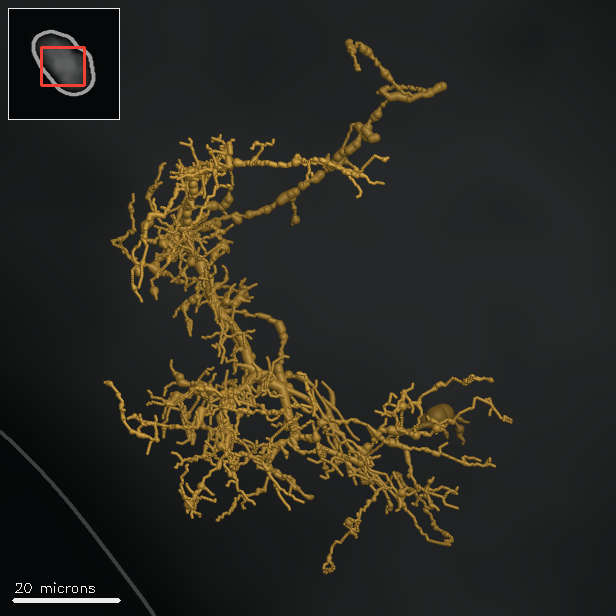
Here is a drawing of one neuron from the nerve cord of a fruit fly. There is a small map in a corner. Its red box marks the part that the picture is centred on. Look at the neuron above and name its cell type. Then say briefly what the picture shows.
Its cell type is IN03A037. Its broad class is nerve-cord intrinsic neuron. By the scale bar it is about 100 microns tall in this view. The picture shows more than a hundred branch ends.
